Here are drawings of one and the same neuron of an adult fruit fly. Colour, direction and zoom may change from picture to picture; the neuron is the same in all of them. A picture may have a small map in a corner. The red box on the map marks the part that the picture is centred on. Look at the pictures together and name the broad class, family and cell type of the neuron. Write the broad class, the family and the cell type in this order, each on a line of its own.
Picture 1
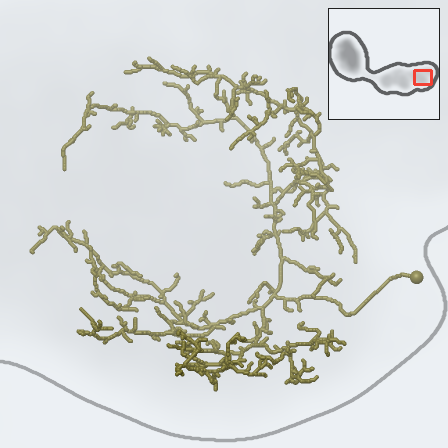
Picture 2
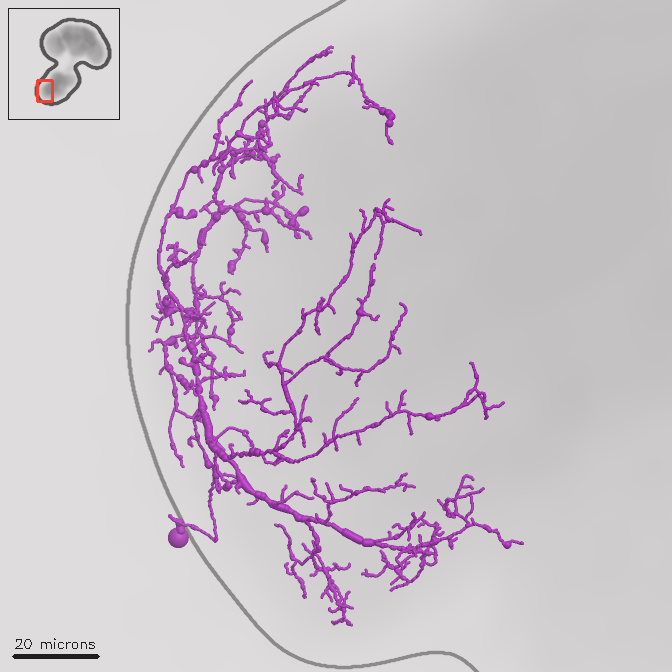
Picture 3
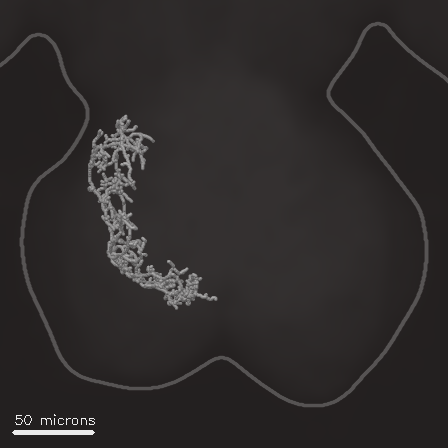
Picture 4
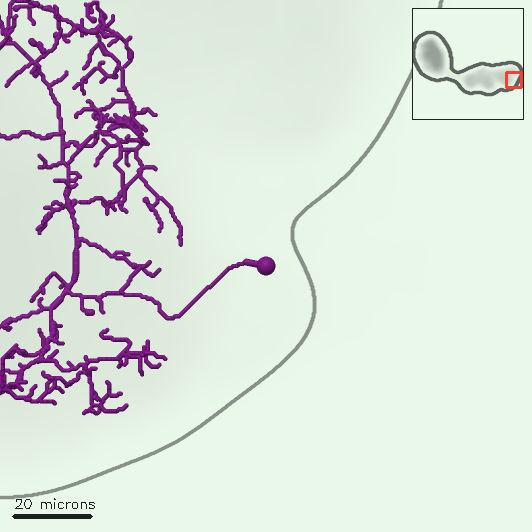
nerve-cord intrinsic neuron
hemilineage 13A
IN13A053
